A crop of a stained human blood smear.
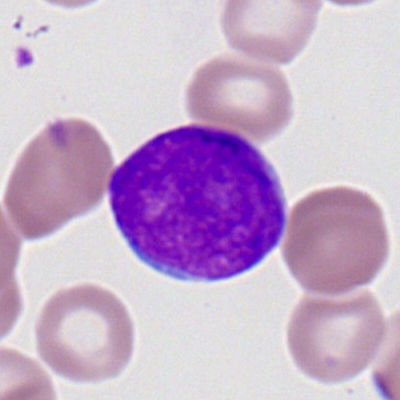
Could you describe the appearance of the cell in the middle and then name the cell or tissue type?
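You'll see it's round, with a smooth edge. The nucleus takes up nearly the whole cell, so only a very thin rim of cytoplasm is left. That rim is blue and easiest to catch along the lower edge, and there aren't any granules in it. That's a myeloblast.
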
